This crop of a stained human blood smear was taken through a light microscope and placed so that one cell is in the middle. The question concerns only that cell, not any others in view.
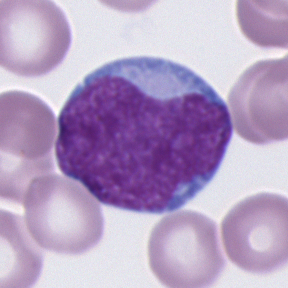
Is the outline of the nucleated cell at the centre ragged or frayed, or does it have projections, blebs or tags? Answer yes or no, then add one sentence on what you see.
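No. The cell outline is round and smooth.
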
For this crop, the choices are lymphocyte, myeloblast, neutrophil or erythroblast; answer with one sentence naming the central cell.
The cell in the exact centre of the crop is a myeloblast.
